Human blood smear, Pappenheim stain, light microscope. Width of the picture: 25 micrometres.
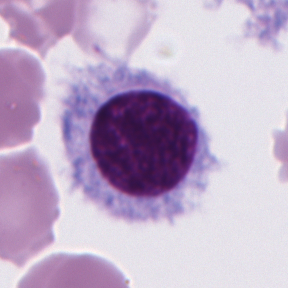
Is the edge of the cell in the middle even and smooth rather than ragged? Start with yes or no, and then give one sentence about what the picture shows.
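No. The cell border is ragged, with fine hair-like projections around the whole circumference.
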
